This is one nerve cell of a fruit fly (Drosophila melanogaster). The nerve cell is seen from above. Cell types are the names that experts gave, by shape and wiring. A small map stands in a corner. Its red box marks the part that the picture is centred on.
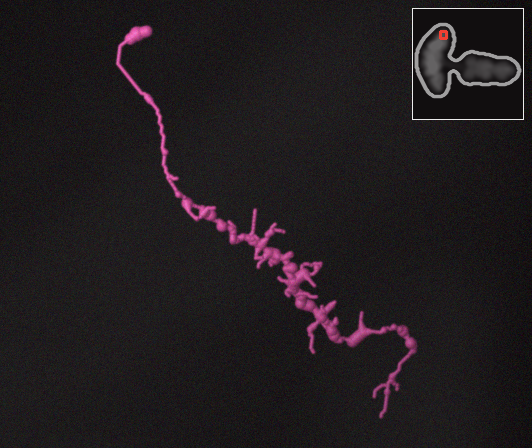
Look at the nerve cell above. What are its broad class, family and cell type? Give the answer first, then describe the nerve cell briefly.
This is an optic-lobe intrinsic neuron. The family is Dm. Its cell type is Dm3a. It is in the brain and does not reach the nerve cord. The cell body can be seen at the upper left of the picture.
